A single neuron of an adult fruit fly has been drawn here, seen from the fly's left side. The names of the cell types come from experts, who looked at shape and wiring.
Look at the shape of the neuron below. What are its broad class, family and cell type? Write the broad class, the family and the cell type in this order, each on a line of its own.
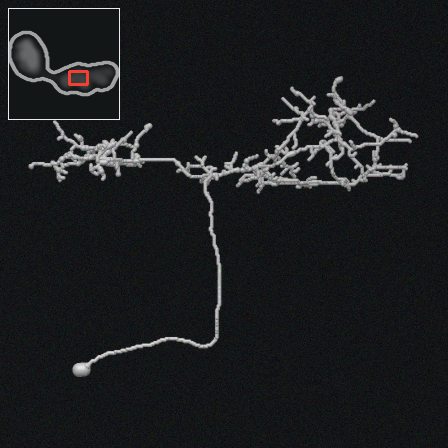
nerve-cord intrinsic neuron
hemilineage 16B
IN16B079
